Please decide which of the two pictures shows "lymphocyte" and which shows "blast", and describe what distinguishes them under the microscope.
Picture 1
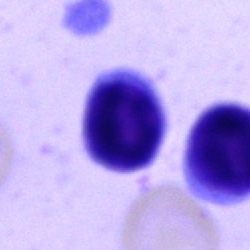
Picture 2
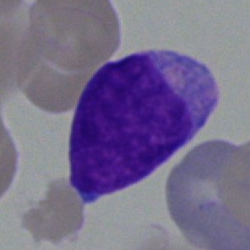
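Picture 1: lymphocyte. Picture 2: blast. Shape: lymphocyte a smooth oval, taller than wide, no surface projections; blast teardrop-shaped, narrowing to a point at the lower left. Cytoplasm: lymphocyte shows almost none that can be told apart from the nucleus; blast has scant cytoplasm, mainly a pale lilac cap at the upper right, much lighter than the nucleus, plus a small blue tip projecting at the lower left point. Nucleus: lymphocyte stains dense, dark purple, a little paler toward the cell centre than at the rim; blast nucleus fills most of the cell, chromatin finely mottled, not coarsely clumped.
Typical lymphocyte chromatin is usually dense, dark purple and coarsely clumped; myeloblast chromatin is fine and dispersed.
Vacuoles: none visible in the lymphocyte.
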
